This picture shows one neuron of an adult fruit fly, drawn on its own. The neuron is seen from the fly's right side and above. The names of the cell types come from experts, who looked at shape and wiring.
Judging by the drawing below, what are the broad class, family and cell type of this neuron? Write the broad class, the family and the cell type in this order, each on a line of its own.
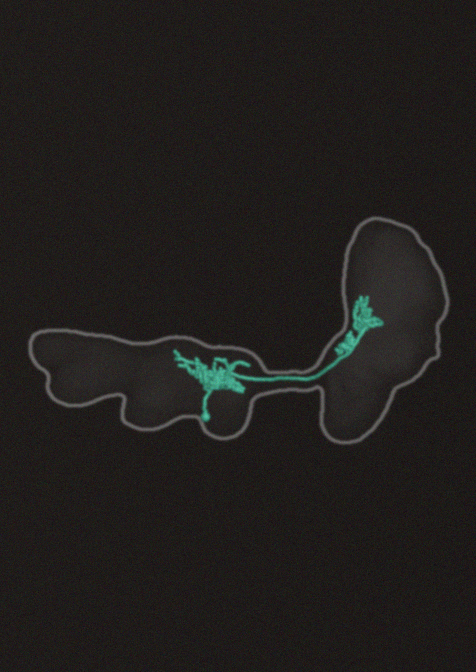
ascending neuron
hemilineage 06B
AN06B037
